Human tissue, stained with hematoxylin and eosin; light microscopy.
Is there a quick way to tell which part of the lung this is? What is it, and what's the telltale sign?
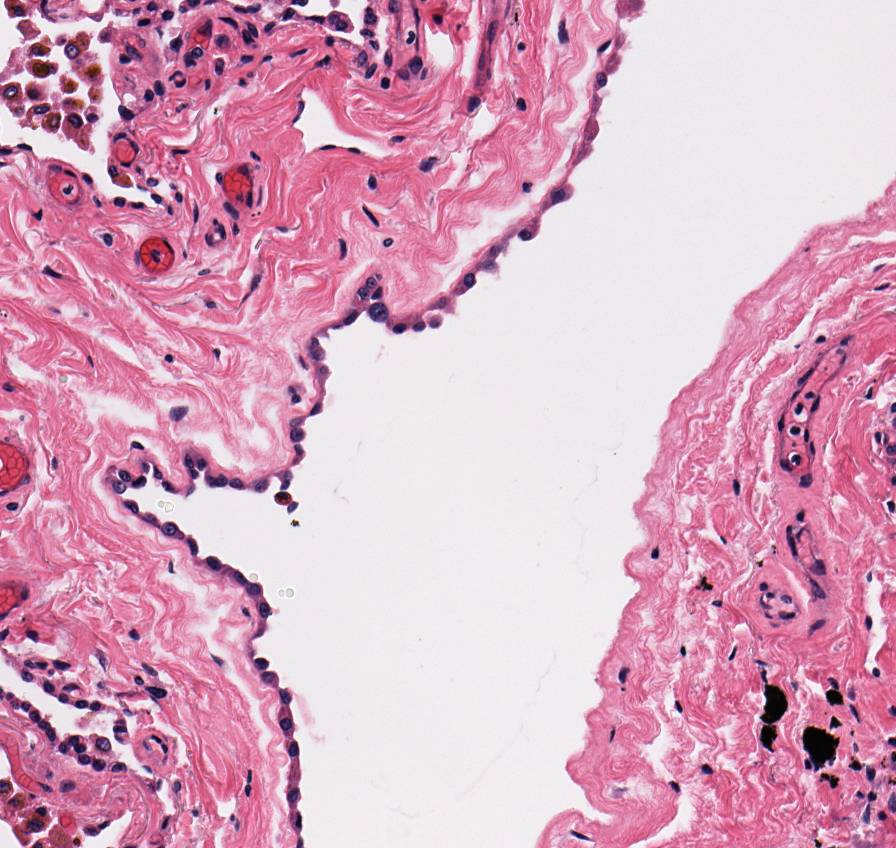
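Visceral pleura is shown here. The left tissue's surface facing the central empty space has a single layer of flattened to cuboidal cells with round dark nuclei, over wavy pink collagen with small dark nuclei.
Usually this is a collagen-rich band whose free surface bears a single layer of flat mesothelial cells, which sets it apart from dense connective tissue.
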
